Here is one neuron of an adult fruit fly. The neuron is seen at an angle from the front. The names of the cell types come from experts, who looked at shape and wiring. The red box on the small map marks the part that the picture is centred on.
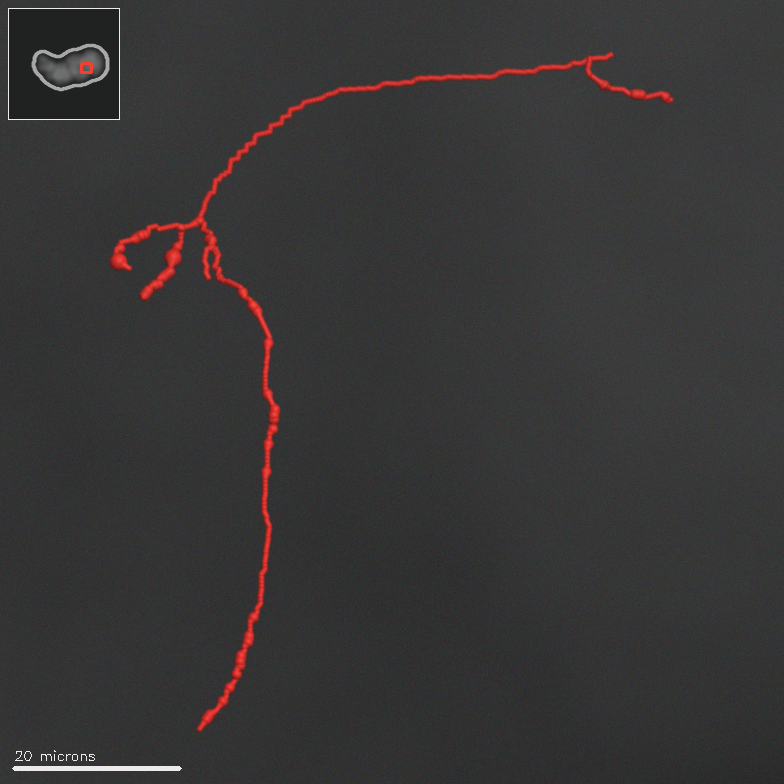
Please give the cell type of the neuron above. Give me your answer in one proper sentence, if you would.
Included in the cell type ORN_DM3 is this neuron.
